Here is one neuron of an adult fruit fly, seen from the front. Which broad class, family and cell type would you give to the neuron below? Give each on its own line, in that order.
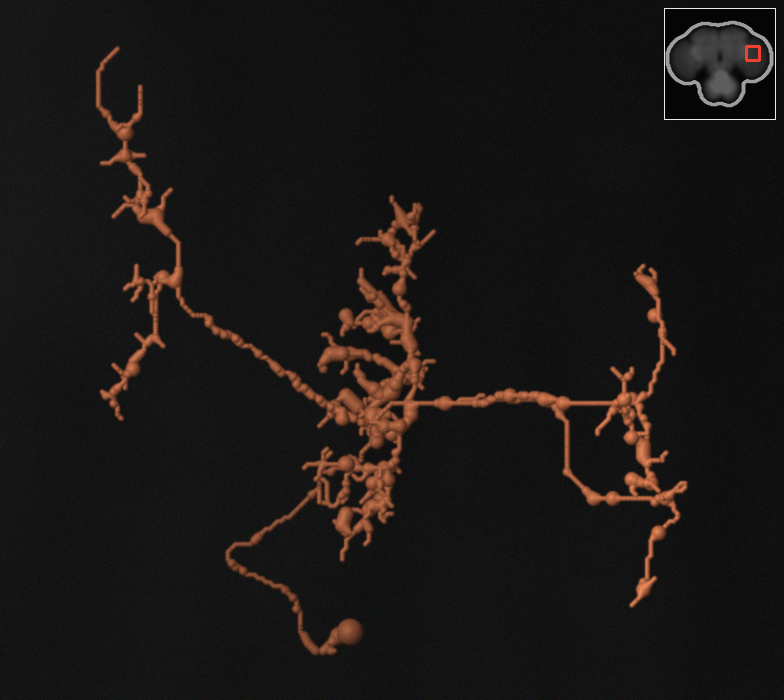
optic-lobe intrinsic neuron
Y
Y13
